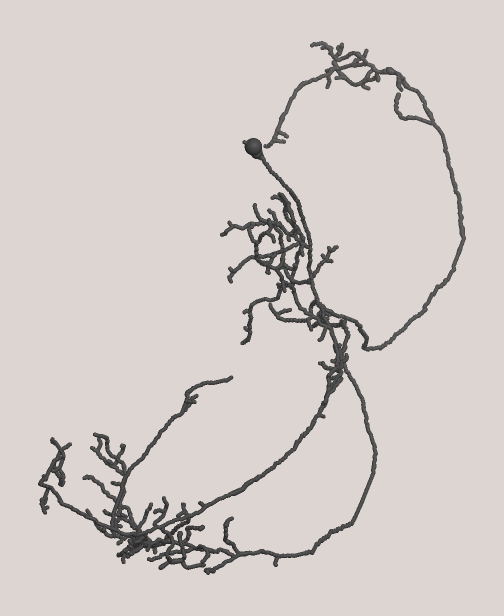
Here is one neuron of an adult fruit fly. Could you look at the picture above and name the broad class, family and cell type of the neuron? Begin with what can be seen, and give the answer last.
The cell body can be seen at the top of the picture. Dozens of branch ends can be seen. This is a central-brain intrinsic neuron. The family is hemilineage SMPad1. The cell type is SMP703m.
